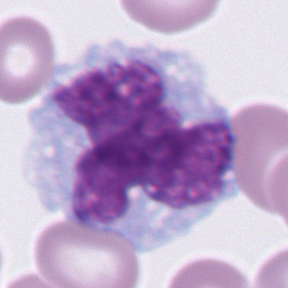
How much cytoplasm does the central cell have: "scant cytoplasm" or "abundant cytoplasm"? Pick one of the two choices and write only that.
Abundant cytoplasm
